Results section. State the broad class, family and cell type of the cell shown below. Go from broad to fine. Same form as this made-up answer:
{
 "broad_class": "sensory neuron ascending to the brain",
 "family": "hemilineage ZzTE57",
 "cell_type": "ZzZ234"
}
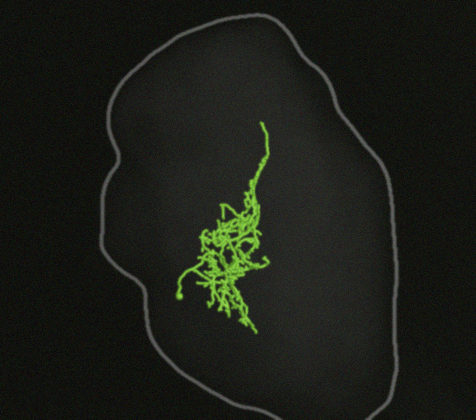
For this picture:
{
 "broad_class": "central-brain intrinsic neuron",
 "family": "hemilineage VESa1",
 "cell_type": "SAD075"
}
